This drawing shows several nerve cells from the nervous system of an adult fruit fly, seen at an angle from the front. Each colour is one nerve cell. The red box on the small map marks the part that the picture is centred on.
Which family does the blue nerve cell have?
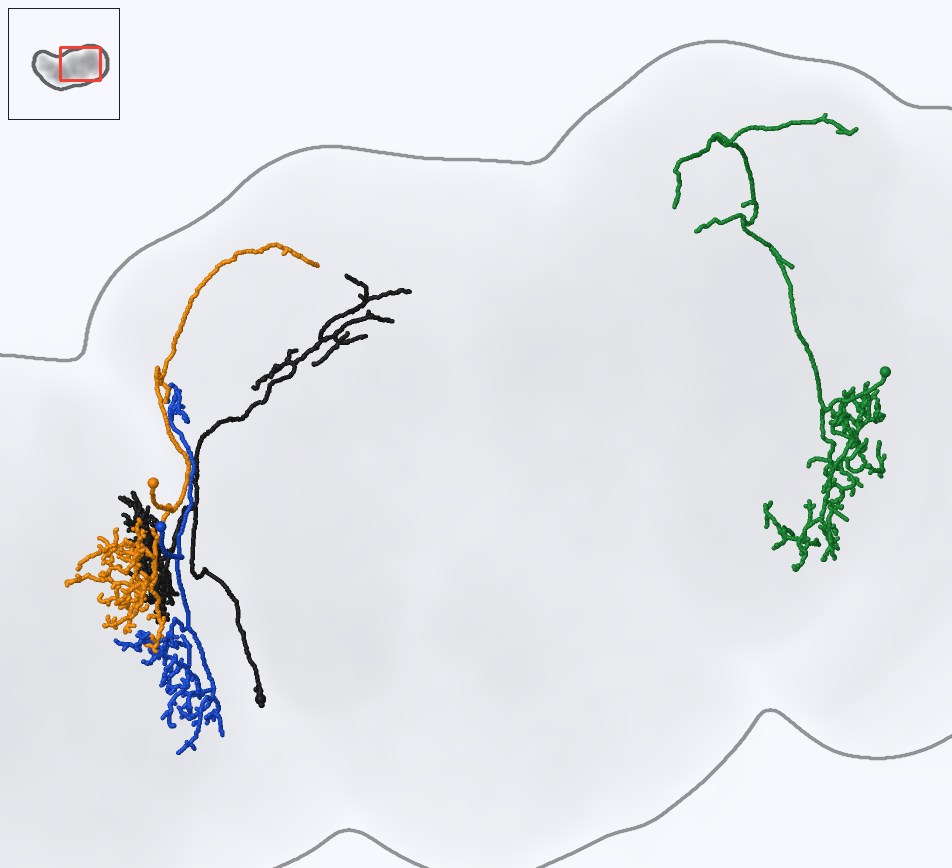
LC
